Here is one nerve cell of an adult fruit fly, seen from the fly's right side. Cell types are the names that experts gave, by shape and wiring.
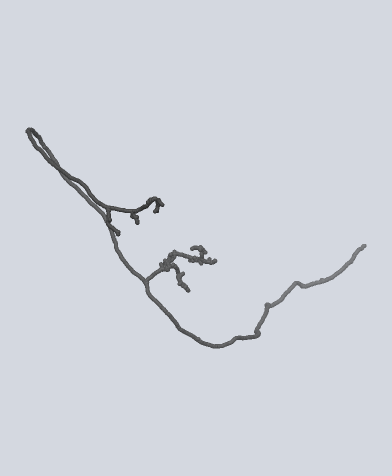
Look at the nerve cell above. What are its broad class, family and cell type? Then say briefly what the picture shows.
Its broad class is sensory neuron entering the brain. Its family is called class olfactory. It is of cell type ORN_VM2. The drawing shows no cell body. In this view it is wider than it is tall.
